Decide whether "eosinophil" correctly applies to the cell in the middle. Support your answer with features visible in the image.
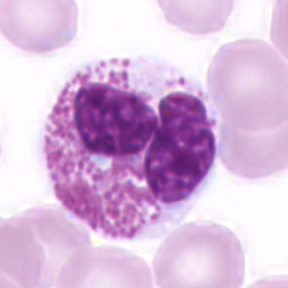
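Outline roughly round and smooth. Nucleus in two lobes; chromatin dark purple and coarsely clumped. Cytoplasm filled with coarse pinkish-red granules, densest on the left and lower side, paler and sparser at upper right. Nuclear lobes stand out clearly; the granules do not hide them. Granules: coarse, so for eosinophil and against segmented neutrophil.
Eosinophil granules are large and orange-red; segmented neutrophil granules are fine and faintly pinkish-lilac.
Lobe count: two, again for eosinophil.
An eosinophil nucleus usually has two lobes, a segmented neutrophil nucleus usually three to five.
Outline: round, in keeping with eosinophil.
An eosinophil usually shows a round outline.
Chromatin: no help, suits either name.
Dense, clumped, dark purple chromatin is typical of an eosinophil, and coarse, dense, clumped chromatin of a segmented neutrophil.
Verdict: eosinophil.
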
